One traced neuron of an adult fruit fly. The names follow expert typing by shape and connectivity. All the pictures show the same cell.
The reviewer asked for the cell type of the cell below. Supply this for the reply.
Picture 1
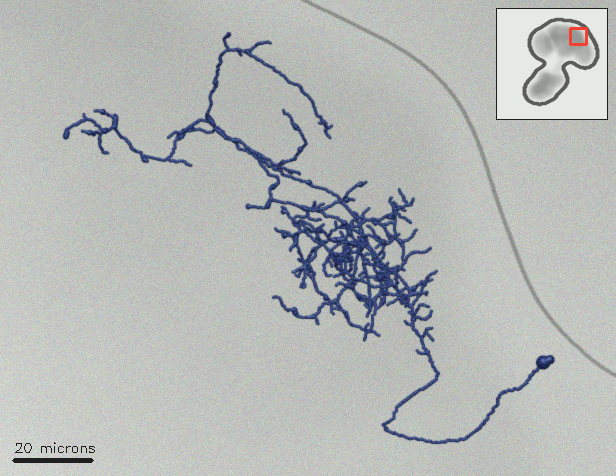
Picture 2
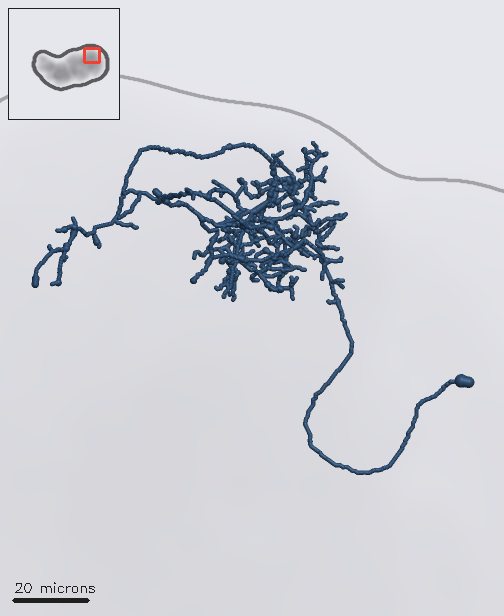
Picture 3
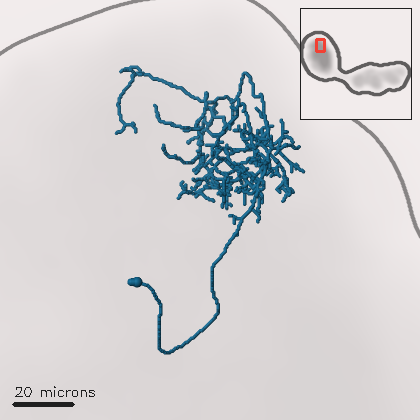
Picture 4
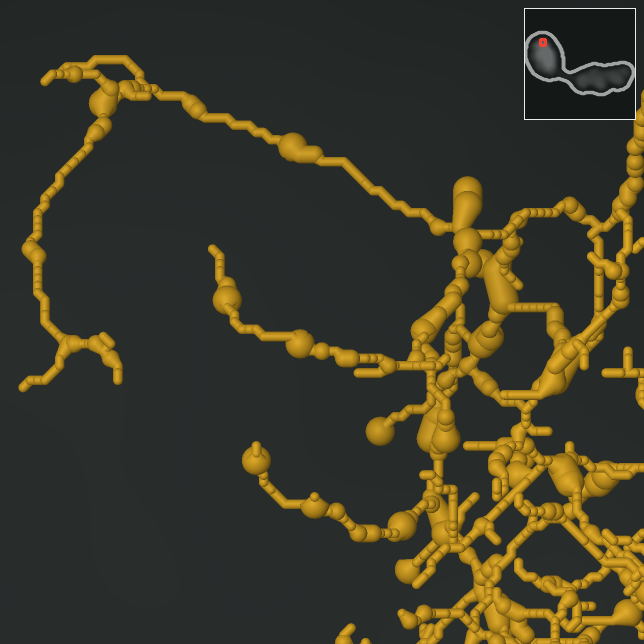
LHAV3b2_c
